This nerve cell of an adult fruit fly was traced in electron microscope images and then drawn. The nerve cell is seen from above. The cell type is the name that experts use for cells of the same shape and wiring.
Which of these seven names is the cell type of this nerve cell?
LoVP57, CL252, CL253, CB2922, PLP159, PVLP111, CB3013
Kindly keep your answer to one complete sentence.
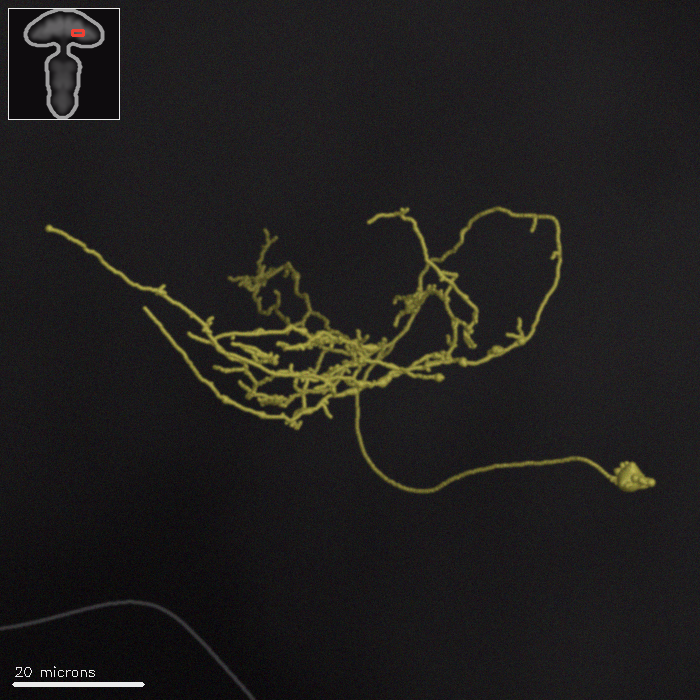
To the cell type PLP159 belongs this nerve cell.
